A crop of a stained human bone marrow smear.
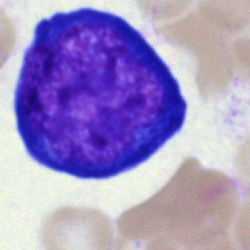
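Proerythroblast, central cell of the marrow smear. Chromatin patchy: darker clumps separated by paler areas. Cytoplasm a thin deep-blue rim around the nucleus. No cytoplasmic granules seen.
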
